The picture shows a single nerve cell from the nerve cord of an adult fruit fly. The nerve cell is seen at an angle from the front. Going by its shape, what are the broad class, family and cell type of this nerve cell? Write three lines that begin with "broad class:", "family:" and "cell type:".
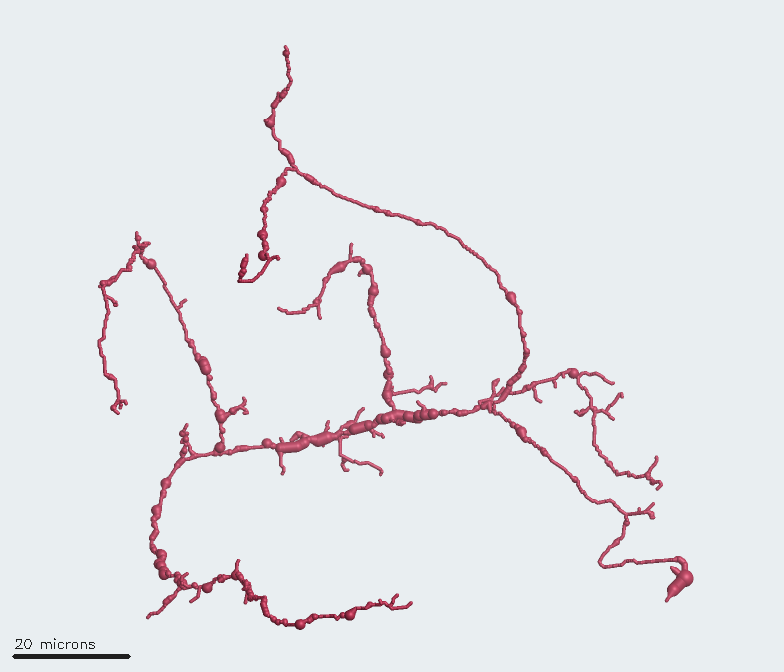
broad class: nerve-cord intrinsic neuron
family: hemilineage 04B
cell type: IN04B111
